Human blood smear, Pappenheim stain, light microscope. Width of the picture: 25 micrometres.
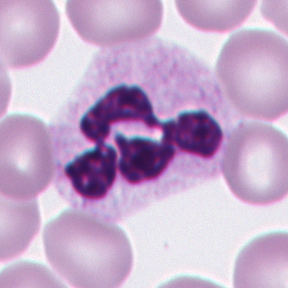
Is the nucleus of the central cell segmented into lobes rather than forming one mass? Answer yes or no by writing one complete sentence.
Yes, the cell's nucleus is segmented into two or more lobes.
